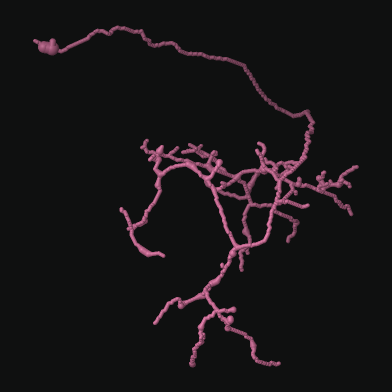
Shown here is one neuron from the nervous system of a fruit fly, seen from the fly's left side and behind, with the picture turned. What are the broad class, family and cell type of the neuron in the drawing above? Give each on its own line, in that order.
nerve-cord intrinsic neuron
hemilineage 13B
IN13B088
